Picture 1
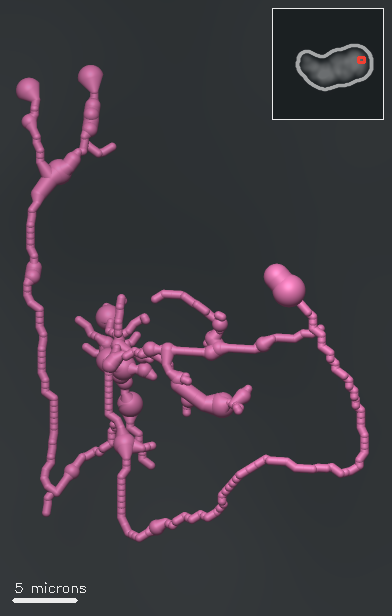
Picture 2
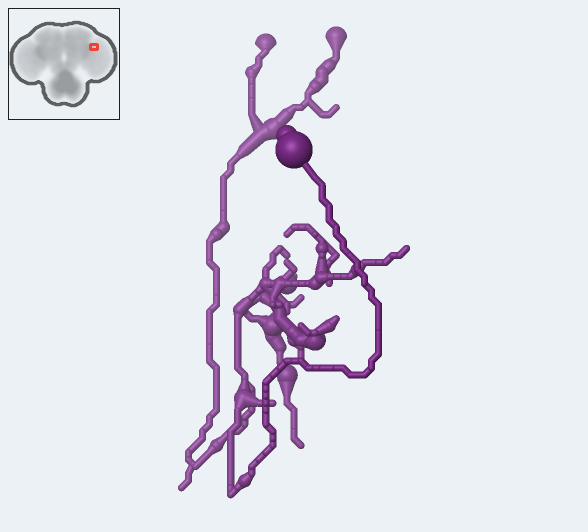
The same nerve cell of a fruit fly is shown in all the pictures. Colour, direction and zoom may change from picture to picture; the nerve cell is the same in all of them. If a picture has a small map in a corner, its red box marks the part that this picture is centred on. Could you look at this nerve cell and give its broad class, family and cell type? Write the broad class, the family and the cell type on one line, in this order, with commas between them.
optic-lobe intrinsic neuron, Dm, Dm2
